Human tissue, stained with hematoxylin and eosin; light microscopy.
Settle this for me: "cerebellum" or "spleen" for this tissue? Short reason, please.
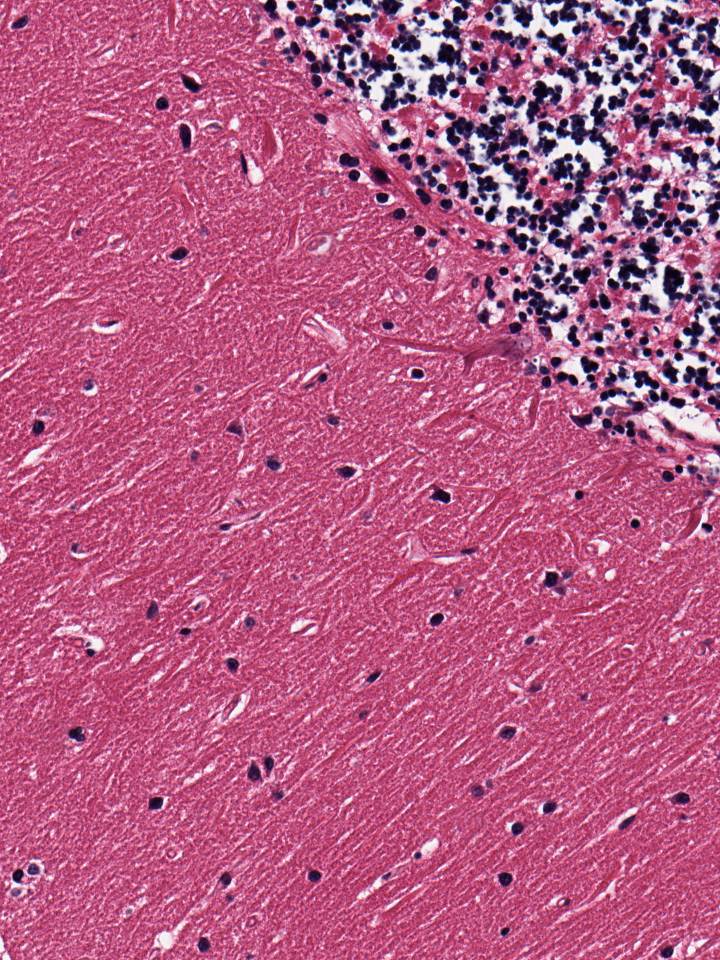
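The answer is cerebellum. Small, round, dark-staining nuclei with scant cytoplasm are densely packed in the upper right corner. This densely cellular region meets the sparsely cellular pink area along a boundary that runs diagonally across the upper right part of the field.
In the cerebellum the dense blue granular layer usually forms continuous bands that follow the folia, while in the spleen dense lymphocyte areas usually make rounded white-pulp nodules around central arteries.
Small dark nuclei lie singly and widely scattered in the pink area.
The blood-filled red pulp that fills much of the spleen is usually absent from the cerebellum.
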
